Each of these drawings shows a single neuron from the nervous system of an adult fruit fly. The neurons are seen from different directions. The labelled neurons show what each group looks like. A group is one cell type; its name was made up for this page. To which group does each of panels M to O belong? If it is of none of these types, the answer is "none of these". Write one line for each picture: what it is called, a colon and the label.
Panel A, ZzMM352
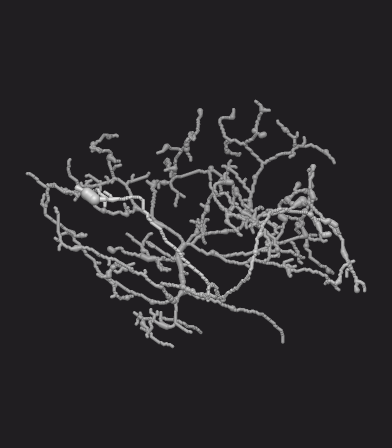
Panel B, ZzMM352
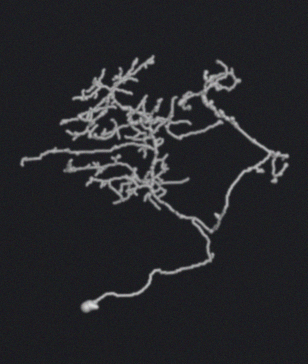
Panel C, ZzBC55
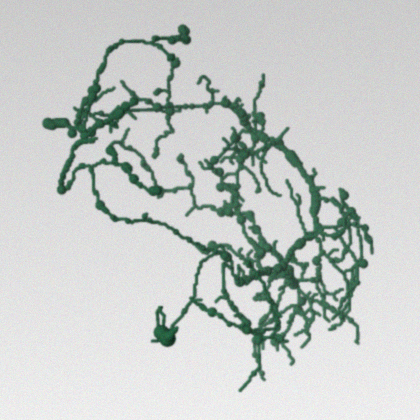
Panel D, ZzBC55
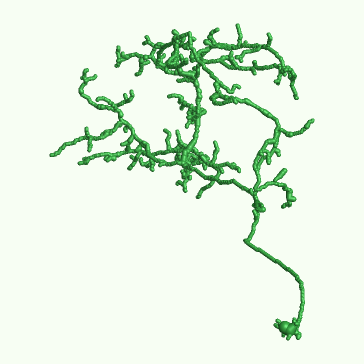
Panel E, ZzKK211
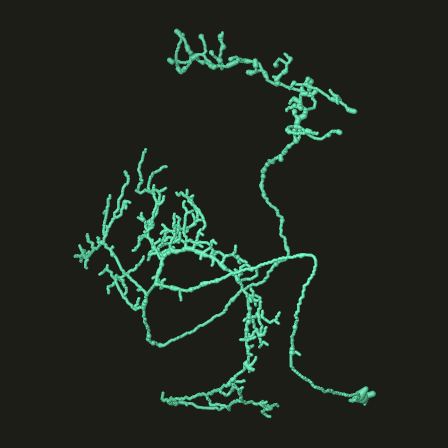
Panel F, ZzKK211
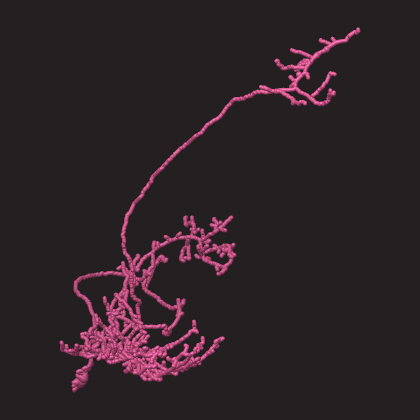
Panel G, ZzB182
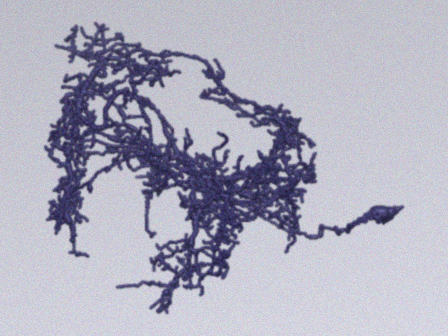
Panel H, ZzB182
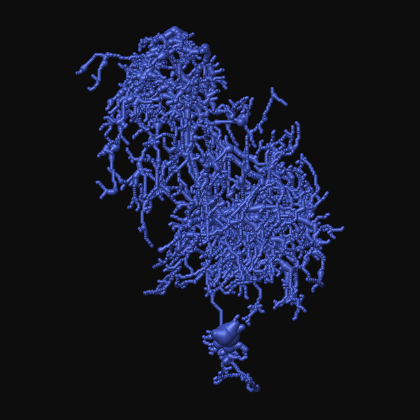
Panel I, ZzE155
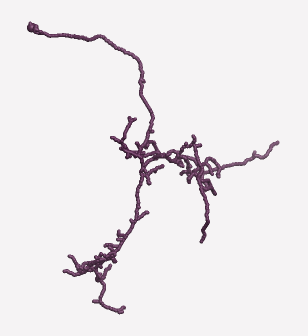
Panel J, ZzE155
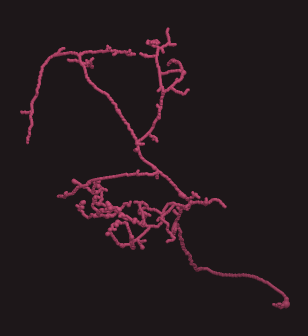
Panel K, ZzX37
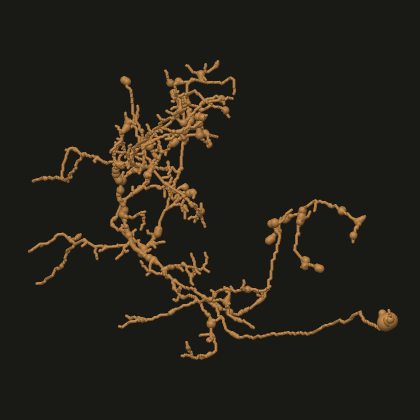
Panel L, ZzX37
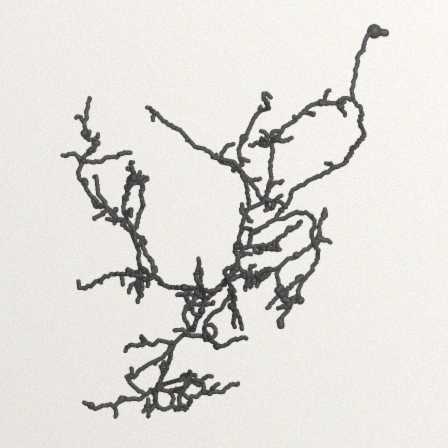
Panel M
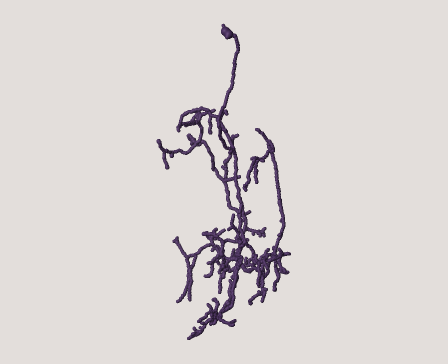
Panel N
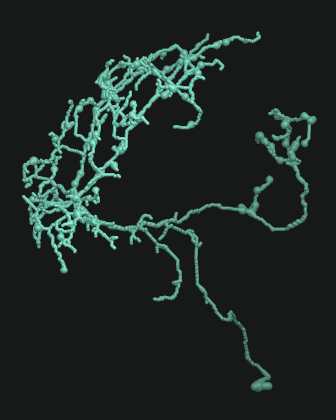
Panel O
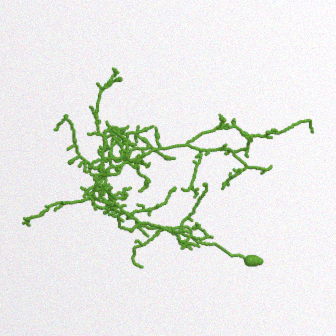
M: ZzBC55
N: ZzBC55
O: ZzX37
